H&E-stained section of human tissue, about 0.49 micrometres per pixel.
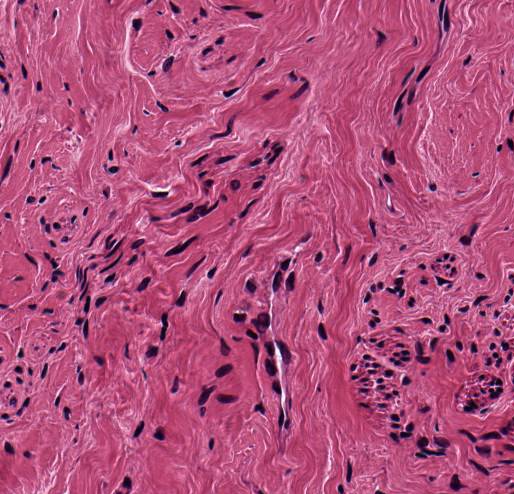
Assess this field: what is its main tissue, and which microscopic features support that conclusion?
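Dense connective tissue takes up this field, with deeply eosinophilic collagen bundles filling almost all of it. The few cells scattered through it have dark, elongated, spindle-shaped nuclei, many of them wavy or curved, and scant cytoplasm that's hard to tell from the collagen around it.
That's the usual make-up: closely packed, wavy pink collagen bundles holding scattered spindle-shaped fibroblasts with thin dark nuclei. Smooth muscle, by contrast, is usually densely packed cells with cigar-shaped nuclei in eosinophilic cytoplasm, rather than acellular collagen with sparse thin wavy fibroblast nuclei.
No epithelium is present anywhere in the field.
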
